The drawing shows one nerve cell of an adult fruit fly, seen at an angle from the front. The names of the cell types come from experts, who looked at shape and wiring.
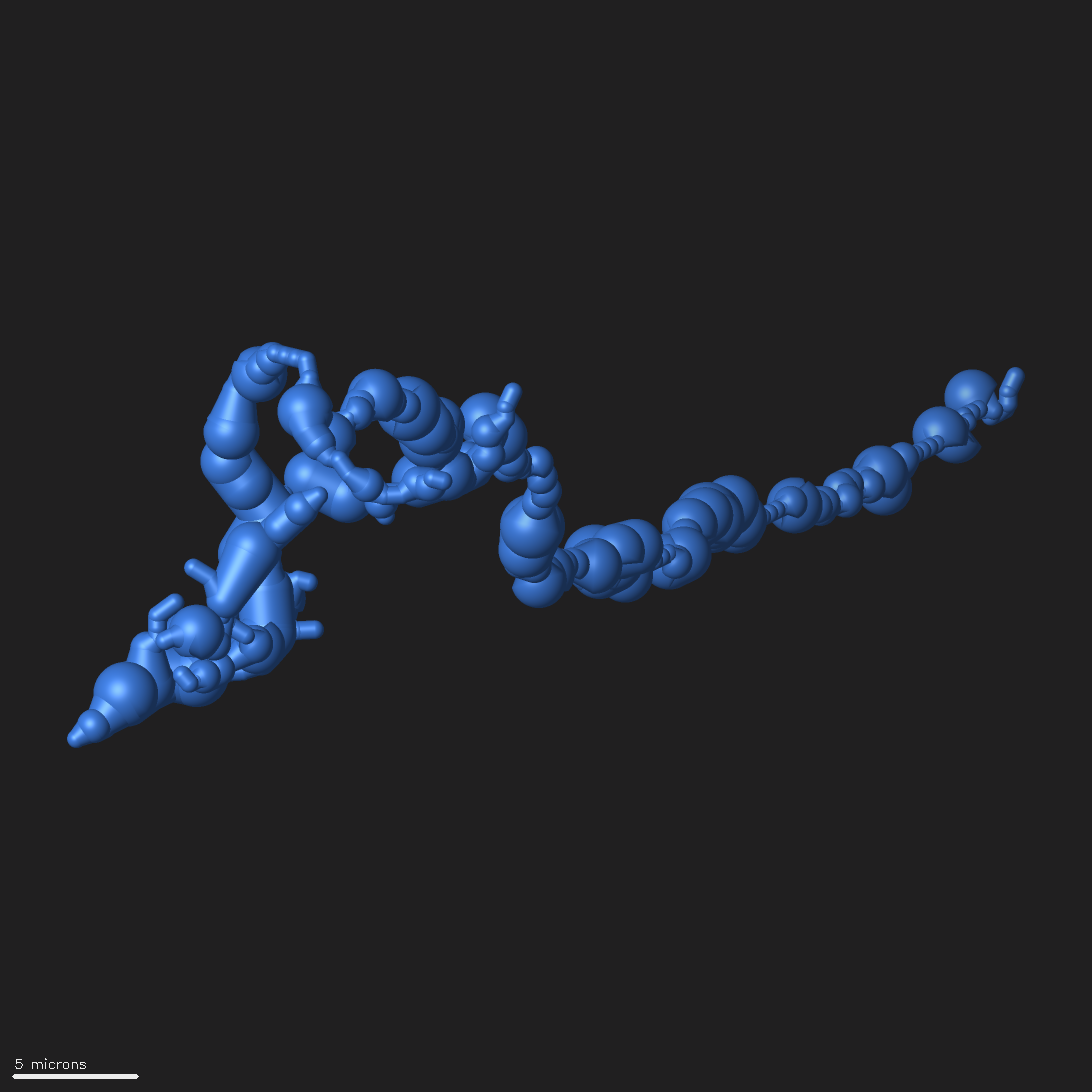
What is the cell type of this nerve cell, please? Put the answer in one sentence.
The cell type is SNpp47.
